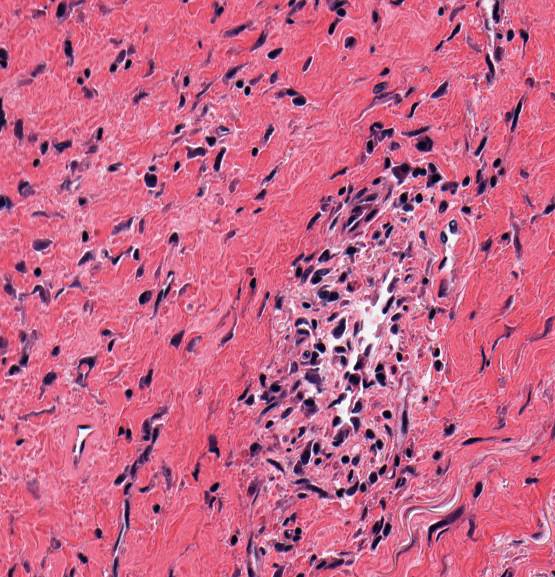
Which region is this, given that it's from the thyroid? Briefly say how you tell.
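Mainly dense connective tissue here, I think. Dense pink collagen fills most of the field, with scattered spindle-shaped nuclei carrying little cytoplasm.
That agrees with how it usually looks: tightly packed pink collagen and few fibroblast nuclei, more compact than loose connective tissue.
Just right of centre, small dark round and oval nuclei crowd around narrow, slit-like, thin-walled vascular spaces.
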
